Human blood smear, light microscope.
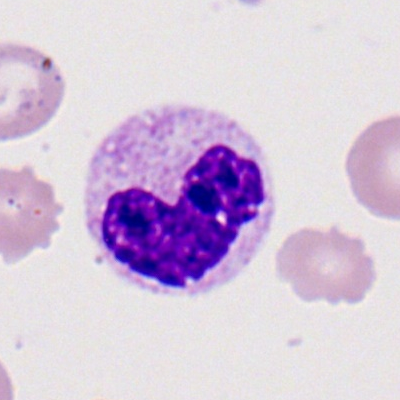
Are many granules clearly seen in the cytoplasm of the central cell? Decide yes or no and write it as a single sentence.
Yes, many visible granules are held in the cytoplasm of the cell.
